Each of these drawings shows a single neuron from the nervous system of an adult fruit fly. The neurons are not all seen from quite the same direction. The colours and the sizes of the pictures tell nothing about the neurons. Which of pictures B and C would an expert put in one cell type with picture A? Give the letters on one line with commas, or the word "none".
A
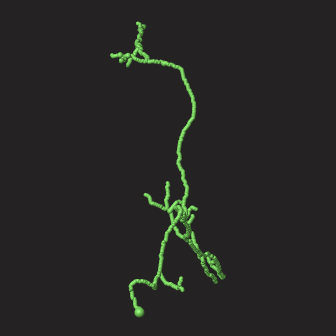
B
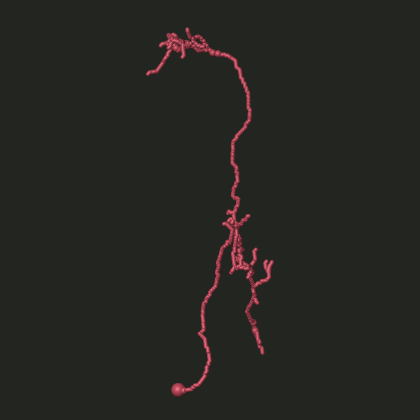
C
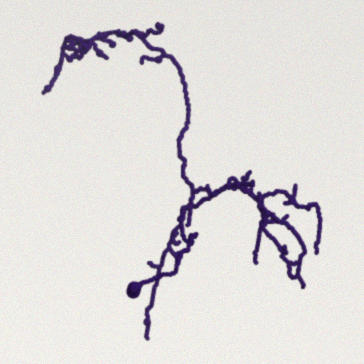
B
